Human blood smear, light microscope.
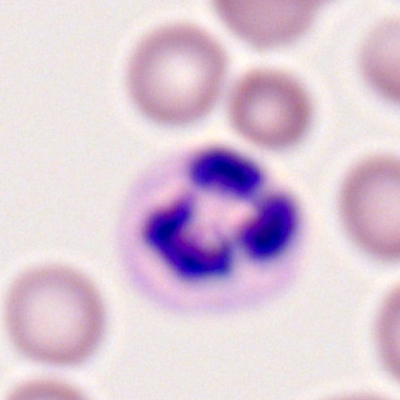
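Segmented neutrophil in the middle of a stained human blood smear, light microscope. Point by point: a round, smooth outline; a nucleus split into several separate lobes; those lobes arranged in a ring around a pale central area of the cell; no nucleoli visible in the nucleus.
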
